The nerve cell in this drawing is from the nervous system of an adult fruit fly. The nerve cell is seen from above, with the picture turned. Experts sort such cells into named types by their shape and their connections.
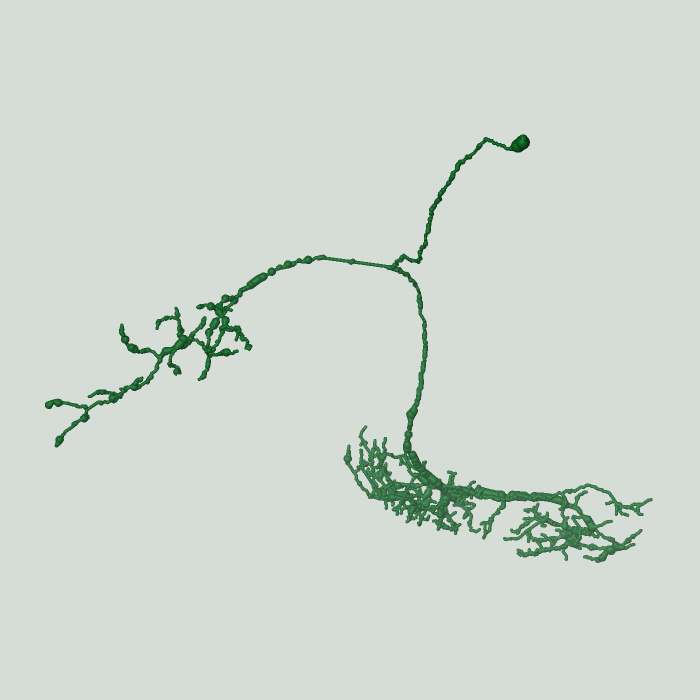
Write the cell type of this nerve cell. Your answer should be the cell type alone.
LPLC4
